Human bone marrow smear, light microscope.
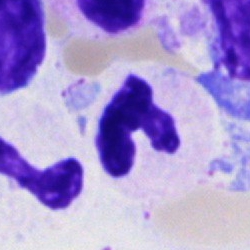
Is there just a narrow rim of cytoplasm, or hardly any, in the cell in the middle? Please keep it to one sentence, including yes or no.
No, the cell's cytoplasm is ample, not a thin rim.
